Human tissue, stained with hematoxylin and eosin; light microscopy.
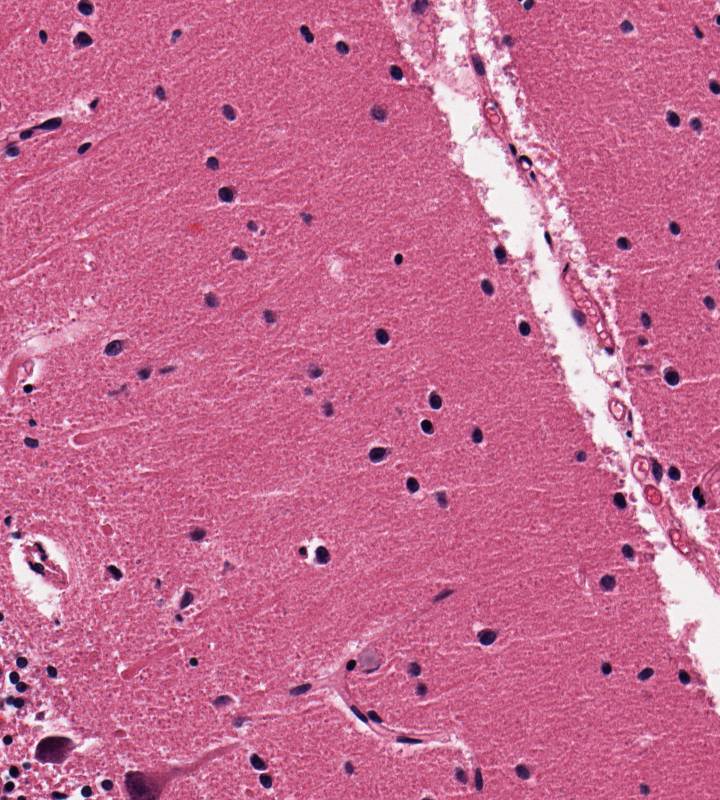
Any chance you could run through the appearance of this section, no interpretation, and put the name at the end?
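Notice that most of the field is pink and finely granular, with small, round, darkly stained nuclei scattered evenly through it. In the lower middle, a few nuclei sit within a clear halo. Faint pink fibres run in parallel streaks across the upper left. This is cerebellum.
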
